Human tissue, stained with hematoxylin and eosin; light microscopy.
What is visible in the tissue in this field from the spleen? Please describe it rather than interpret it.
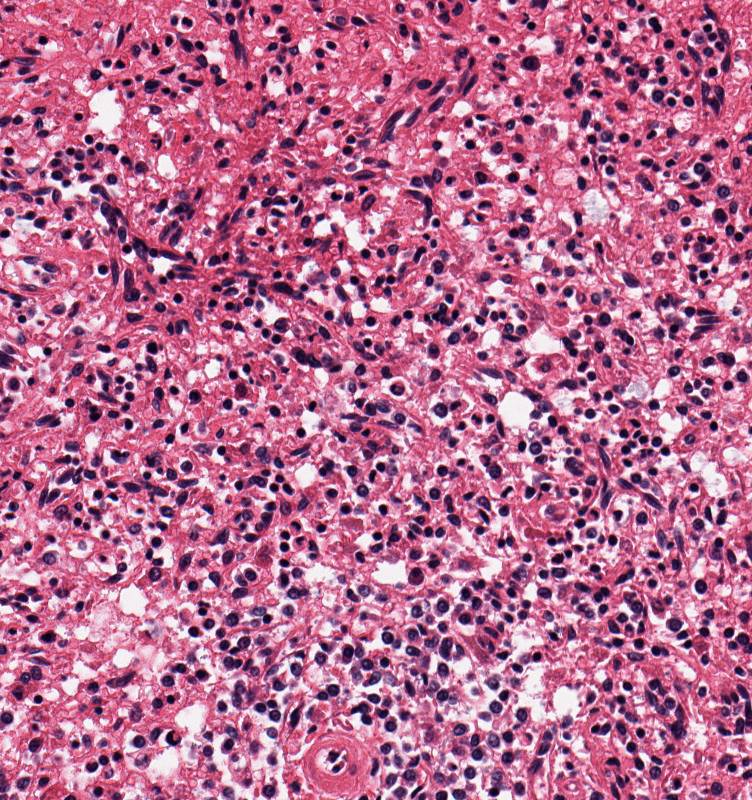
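Spindle cells with elongated dark nuclei are arranged in short streams, chiefly in the upper half of the field. The intervening background is pale pink and finely fibrillar. At the bottom centre lies a small round vessel with a thick pink wall. Fat cells are absent.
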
